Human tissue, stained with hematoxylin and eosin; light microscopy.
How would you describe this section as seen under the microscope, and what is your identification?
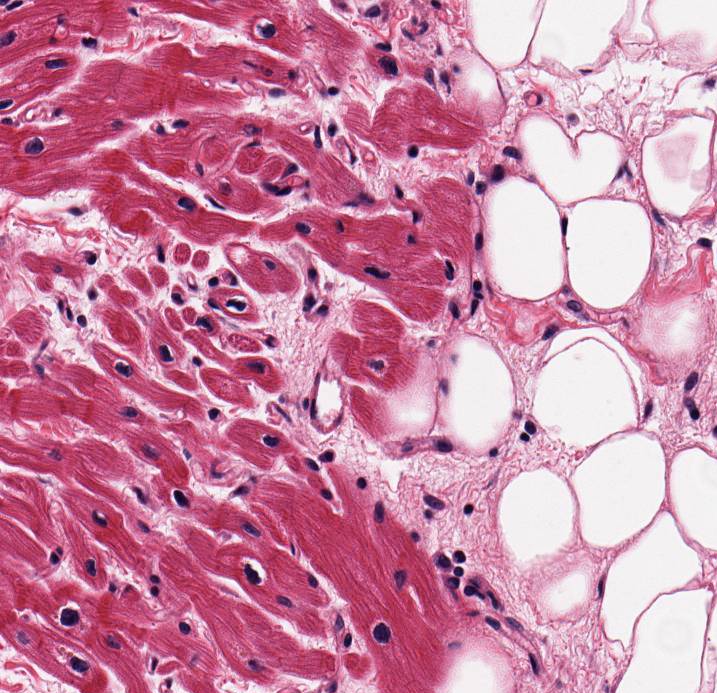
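Notice how the muscle fibres branch: they are cardiac muscle cells, each with a single central oval nucleus. Look near the left centre, where a group is cut across, showing small rounded profiles. The cytoplasm stains a deep pink-red, and some nuclei sit within a small clear perinuclear zone. This is the atrial appendage of the heart.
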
